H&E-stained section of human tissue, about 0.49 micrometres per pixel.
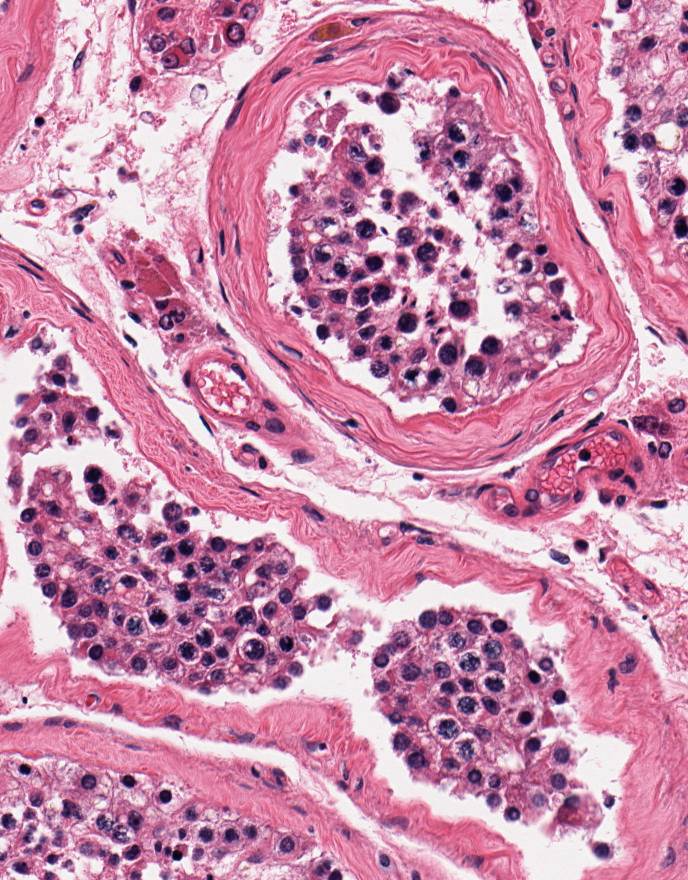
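Testis. Several rounded and elongated tubules, cut across and obliquely, are separated by narrow stromal bands. Each has a thick pink wall of wavy layered collagen with flattened spindle-shaped nuclei. Loosely packed round cells with dark round nuclei fill the tubules rather than an orderly layered lining. Clear round vacuoles are scattered among the cells of the tubule at top right of centre.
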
